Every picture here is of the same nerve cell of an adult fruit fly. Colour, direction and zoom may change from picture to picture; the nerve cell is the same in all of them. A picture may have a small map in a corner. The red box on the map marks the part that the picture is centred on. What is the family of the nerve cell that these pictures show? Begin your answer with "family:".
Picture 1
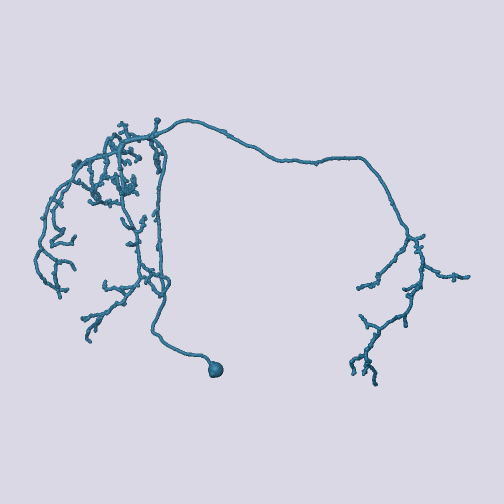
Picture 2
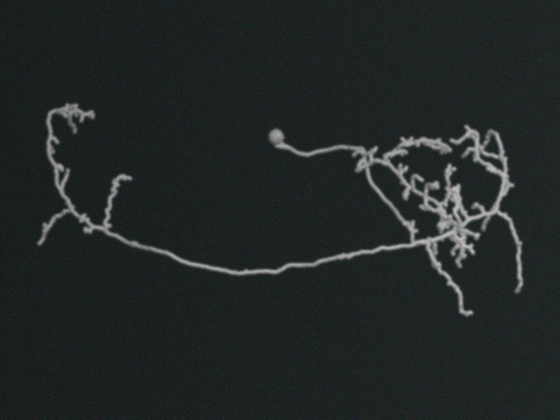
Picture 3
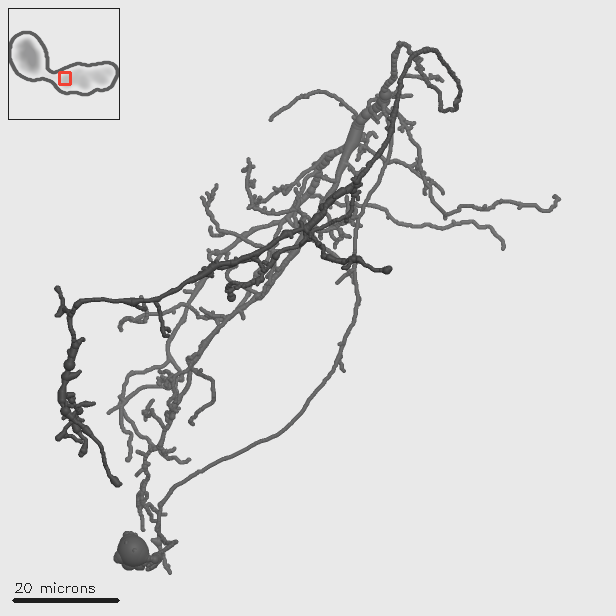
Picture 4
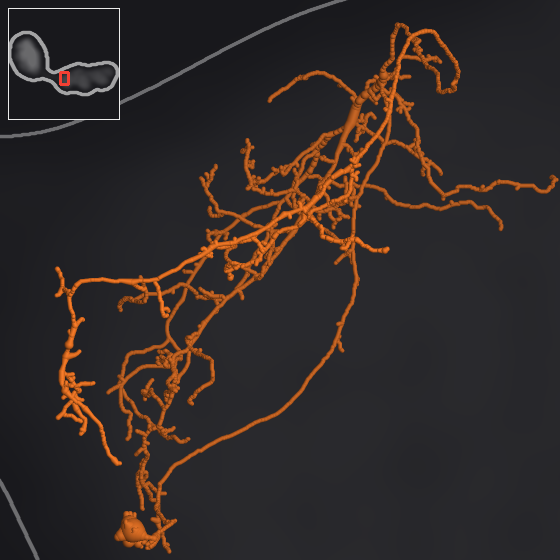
family: hemilineage 14B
